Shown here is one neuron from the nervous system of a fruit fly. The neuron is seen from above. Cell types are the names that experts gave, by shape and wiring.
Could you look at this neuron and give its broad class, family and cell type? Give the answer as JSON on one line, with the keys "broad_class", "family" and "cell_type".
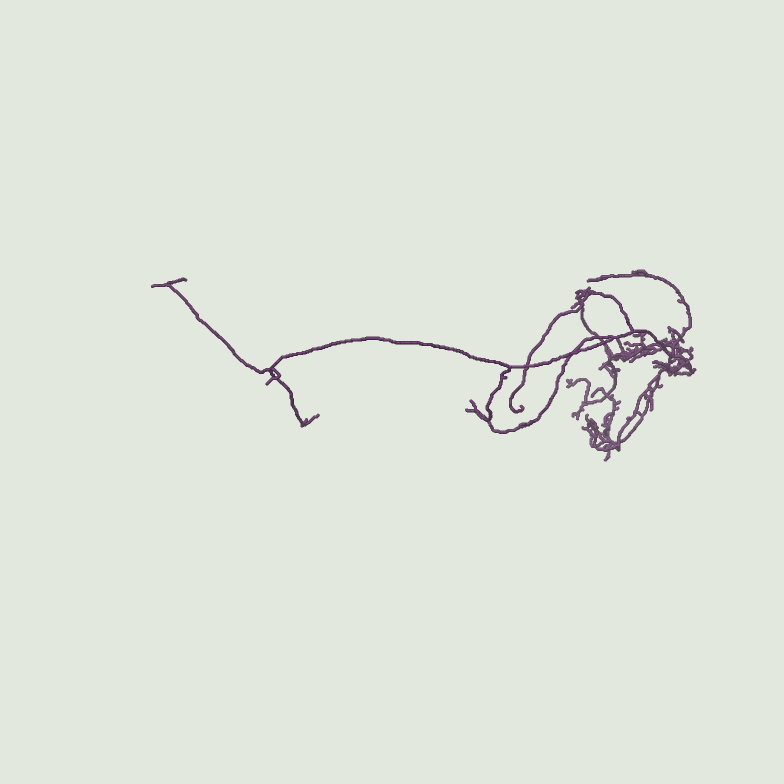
{"broad_class": "central-brain intrinsic neuron", "family": "hemilineage VLPl&p2_lateral", "cell_type": "AVLP121"}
